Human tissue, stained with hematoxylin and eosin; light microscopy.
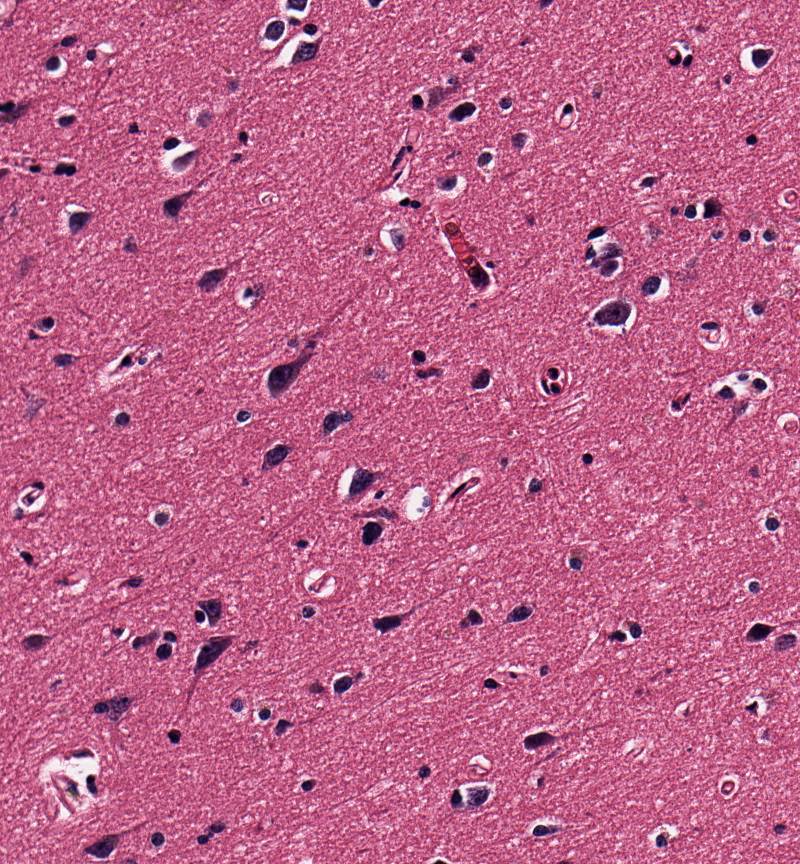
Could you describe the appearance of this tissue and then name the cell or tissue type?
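Finely granular pink neuropil fills the whole field; cells lie singly within it. Pyramidal neurons, triangular with a tapering process, appear throughout. Small round dark nuclei without visible cytoplasm, evenly scattered, outnumber them. A capillary near upper centre holds red blood cells. This is cerebral cortex.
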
